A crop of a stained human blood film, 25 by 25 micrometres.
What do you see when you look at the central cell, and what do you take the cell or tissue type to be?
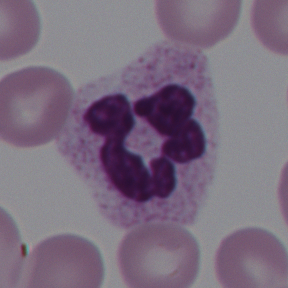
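Plentiful, pale pinkish-lilac cytoplasm holds fine, small violet-pink granules scattered evenly throughout, with no visible vacuoles. No nucleoli can be seen in the nucleus. This is a segmented neutrophil.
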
